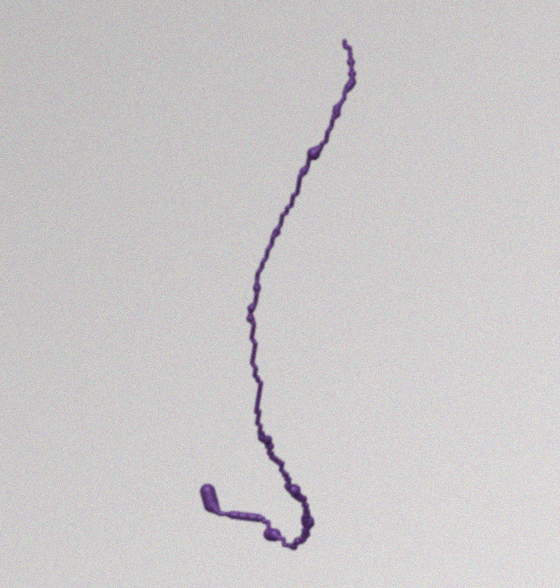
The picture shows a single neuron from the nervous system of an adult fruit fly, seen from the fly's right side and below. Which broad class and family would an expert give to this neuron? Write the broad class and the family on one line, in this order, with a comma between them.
photoreceptor or other optic-lobe sensory neuron, class visual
